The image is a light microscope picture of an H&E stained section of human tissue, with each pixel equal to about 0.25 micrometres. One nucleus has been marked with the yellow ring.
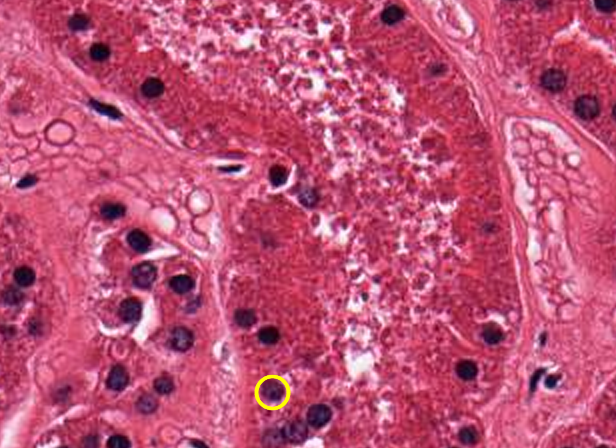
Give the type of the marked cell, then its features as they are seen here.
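This is a proximal tubule cell. The nucleus is round with a smooth outline. The nucleus is dark purple and about the same size as the neighbouring nuclei in the same tubule wall.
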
